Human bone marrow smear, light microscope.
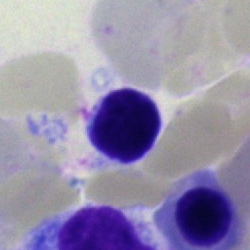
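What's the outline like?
Round and smooth.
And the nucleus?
Dense, evenly dark purple chromatin, no nucleoli visible.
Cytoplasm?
At most a very thin rim around the nucleus.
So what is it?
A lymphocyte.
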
